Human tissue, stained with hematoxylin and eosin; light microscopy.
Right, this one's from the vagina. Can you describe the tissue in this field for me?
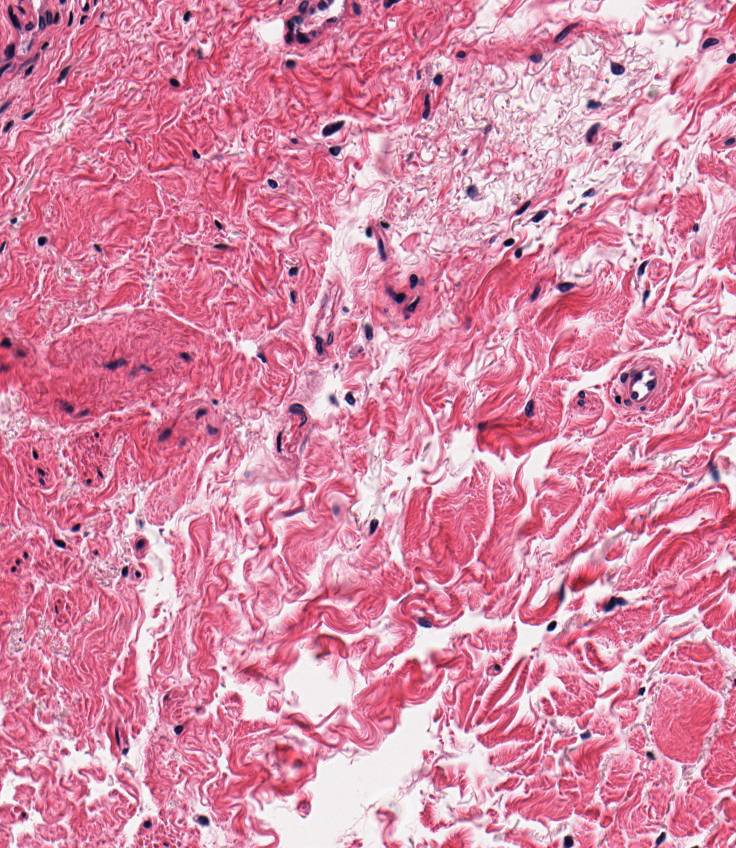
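Nuclei here are sparse, mostly small, dark and elongated, sitting between the collagen bundles. Up toward the upper right the fibres get finer, paler and looser than elsewhere. You won't find any epithelium in the field, and no fat cells either.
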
